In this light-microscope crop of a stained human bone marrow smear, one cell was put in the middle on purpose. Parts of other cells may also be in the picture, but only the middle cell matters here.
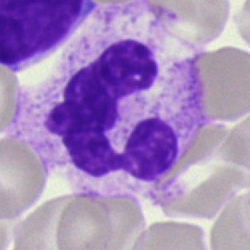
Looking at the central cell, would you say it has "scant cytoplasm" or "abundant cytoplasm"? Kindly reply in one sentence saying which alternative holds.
What surrounds the nucleus is plentiful cytoplasm.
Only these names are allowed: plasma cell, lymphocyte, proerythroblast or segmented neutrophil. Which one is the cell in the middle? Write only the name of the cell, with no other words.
segmented neutrophil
